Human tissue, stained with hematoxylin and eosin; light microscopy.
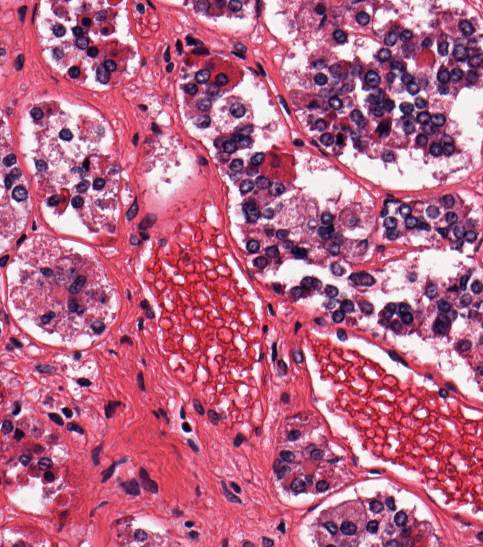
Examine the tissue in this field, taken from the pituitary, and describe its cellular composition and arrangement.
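Thin strands of pink fibrous tissue separate rounded to oval closed units of cells. Their cells are rounded, with round dark purple nuclei and pale, finely granular to vacuolated cytoplasm. The stroma, widest lower left, holds spindle cells with elongated dark nuclei. Fat cells are absent.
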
